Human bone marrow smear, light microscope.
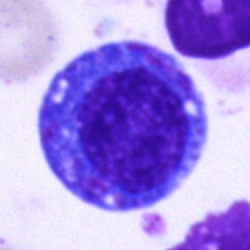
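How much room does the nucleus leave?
Not much: it fills most of the cell, with a moderate rim of cytoplasm all the way around.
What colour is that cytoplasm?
Deep blue, with a few reddish-purple granules scattered through it.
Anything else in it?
Yes, several small clear vacuoles near its edge.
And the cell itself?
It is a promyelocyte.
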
